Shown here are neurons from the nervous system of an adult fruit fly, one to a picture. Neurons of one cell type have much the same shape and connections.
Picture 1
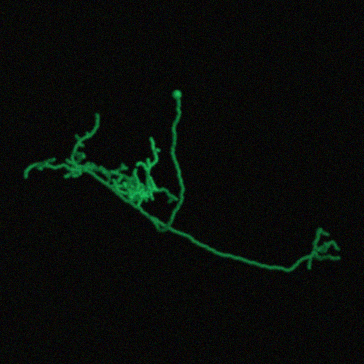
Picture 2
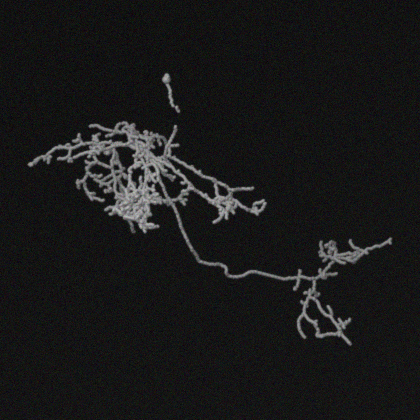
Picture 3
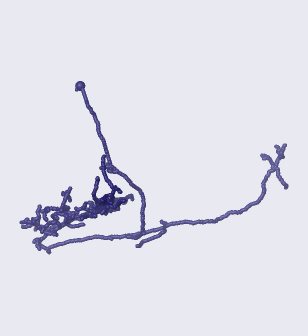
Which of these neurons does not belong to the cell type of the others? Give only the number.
2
